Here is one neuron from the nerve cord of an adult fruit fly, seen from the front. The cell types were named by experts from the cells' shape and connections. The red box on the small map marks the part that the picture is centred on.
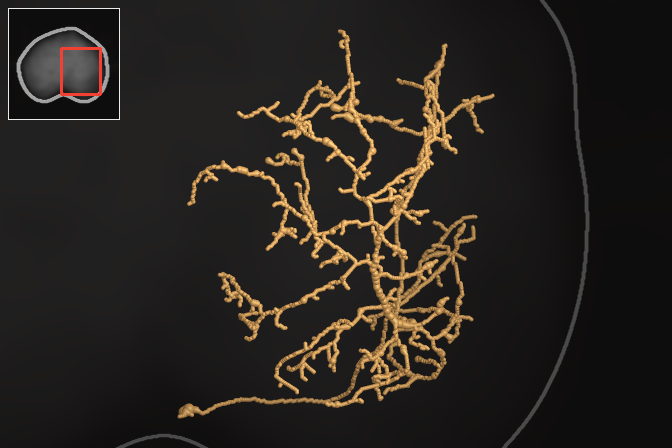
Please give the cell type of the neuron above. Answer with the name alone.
IN04B094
